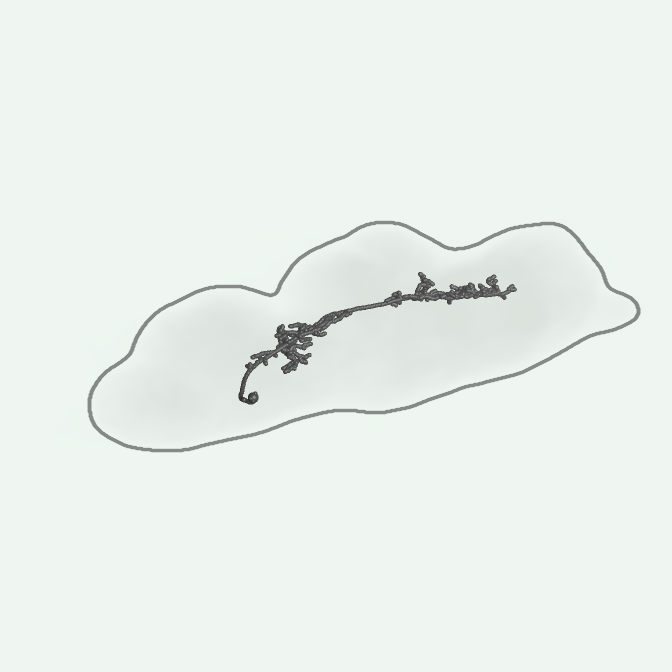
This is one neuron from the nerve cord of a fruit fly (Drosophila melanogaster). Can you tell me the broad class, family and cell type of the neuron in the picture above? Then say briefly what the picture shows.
This is a nerve-cord intrinsic neuron. Its family is hemilineage 09A. It is of cell type IN09A019. In this view it is wider than it is tall.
